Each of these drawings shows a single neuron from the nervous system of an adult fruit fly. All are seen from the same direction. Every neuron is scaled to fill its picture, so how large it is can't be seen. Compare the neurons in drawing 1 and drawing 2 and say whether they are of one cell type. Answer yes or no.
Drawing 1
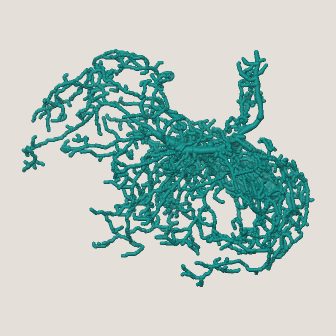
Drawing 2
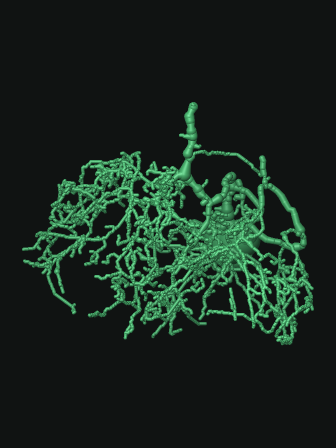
yes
